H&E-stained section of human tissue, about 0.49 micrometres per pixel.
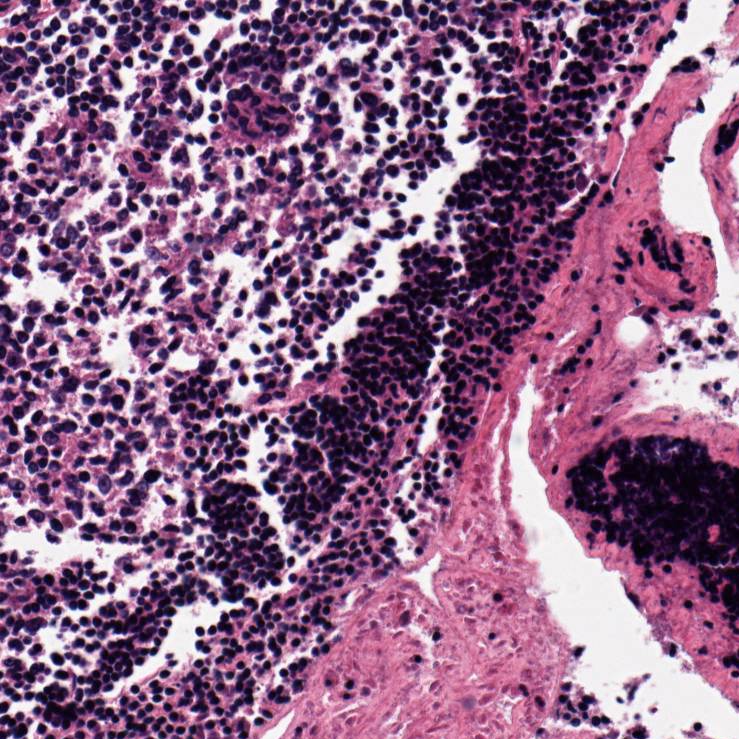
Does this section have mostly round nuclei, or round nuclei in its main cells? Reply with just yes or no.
Yes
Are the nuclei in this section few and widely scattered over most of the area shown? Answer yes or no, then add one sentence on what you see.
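No. Densely cellular tissue fills the left two-thirds of the field, while pink fibrous tissue occupies the right third.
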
